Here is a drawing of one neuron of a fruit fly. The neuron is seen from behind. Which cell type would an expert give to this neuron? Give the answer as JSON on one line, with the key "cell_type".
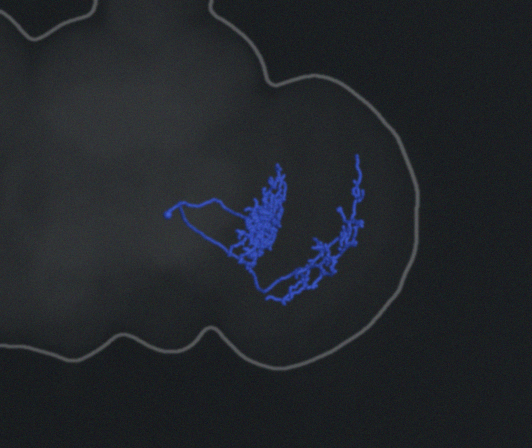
{"cell_type": "MeLo10"}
